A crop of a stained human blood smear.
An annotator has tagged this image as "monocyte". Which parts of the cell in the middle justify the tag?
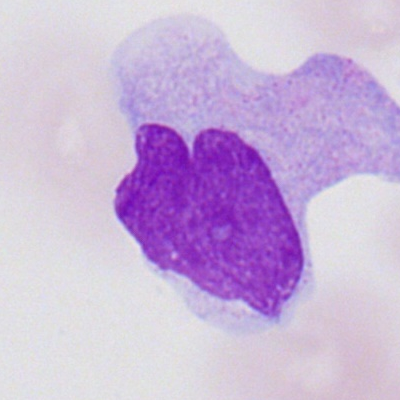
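Fine pinkish granules in the cytoplasm are what matches the name monocyte here.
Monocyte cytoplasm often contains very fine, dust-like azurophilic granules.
The nucleus has a deep notch in its top edge and sits in the lower left part of the cell. Its chromatin is finely textured rather than coarsely clumped.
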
